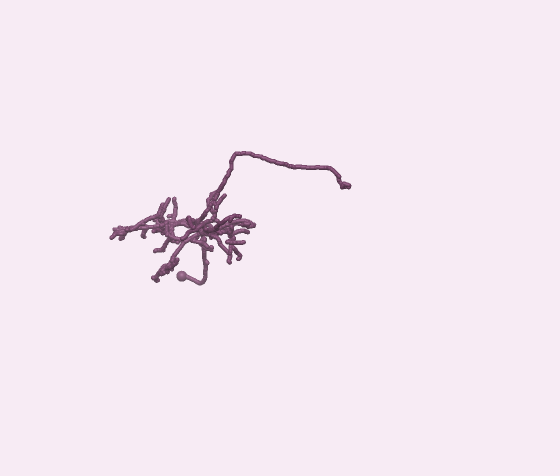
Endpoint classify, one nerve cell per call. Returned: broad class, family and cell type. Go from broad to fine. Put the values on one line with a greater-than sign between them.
nerve-cord intrinsic neuron > hemilineage 08B > IN08B083_a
